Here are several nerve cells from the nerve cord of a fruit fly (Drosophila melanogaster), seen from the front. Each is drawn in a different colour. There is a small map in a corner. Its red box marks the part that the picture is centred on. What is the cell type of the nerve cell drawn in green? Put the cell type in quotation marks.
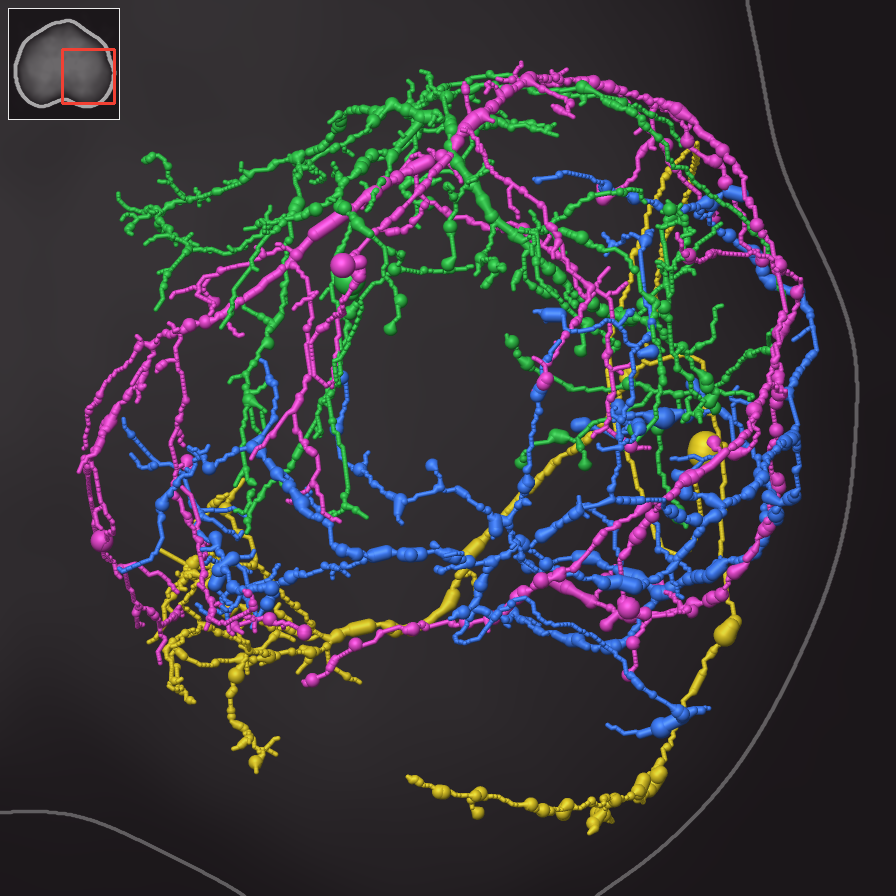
"IN08A026"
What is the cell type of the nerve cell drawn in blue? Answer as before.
"IN13A047"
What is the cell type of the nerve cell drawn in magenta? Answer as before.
"IN08A025"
